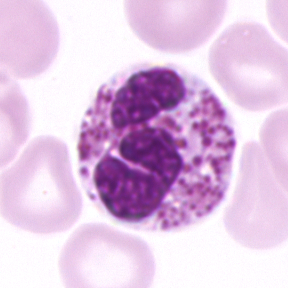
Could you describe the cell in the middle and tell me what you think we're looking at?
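Nucleus: split into separate lobes rather than one mass, and placed mainly in the left half of the cell. Chromatin: dark purple and coarsely clumped. Cytoplasm between the granules: pale, almost colourless. Result: an eosinophil.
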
